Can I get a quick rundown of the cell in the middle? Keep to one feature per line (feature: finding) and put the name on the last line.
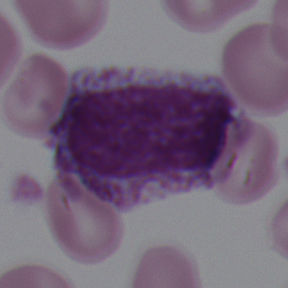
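Outline: angular, roughly rectangular, wider than tall
Chromatin: dark purple, finely stippled rather than coarsely clumped
Cytoplasm: pale lilac band above and below the nucleus, scarcely visible at its left and right ends
Granules: fine, purplish, filling the cytoplasm
Name: myelocyte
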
